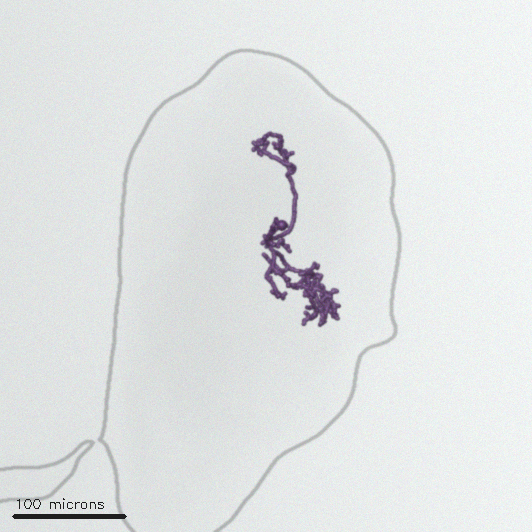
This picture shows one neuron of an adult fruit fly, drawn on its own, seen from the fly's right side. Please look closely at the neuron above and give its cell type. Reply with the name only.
AVLP026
